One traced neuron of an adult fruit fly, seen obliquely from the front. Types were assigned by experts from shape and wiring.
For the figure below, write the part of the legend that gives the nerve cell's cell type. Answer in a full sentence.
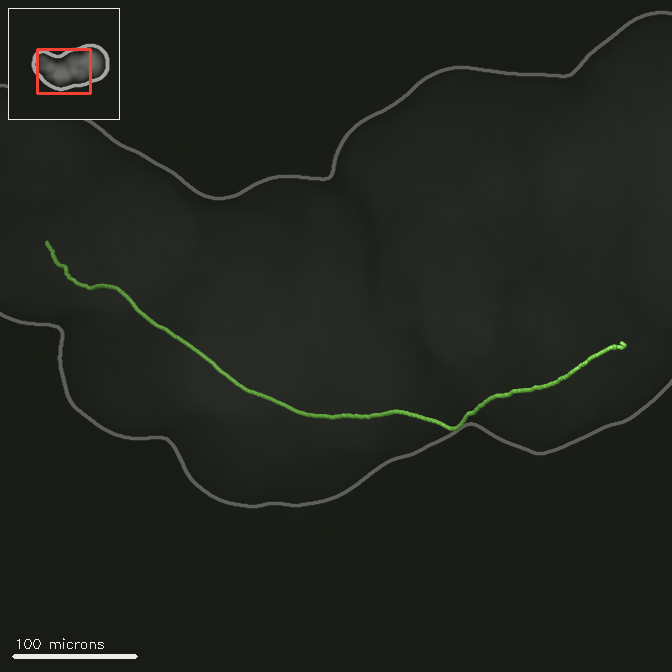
The cell type is LgAG1.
